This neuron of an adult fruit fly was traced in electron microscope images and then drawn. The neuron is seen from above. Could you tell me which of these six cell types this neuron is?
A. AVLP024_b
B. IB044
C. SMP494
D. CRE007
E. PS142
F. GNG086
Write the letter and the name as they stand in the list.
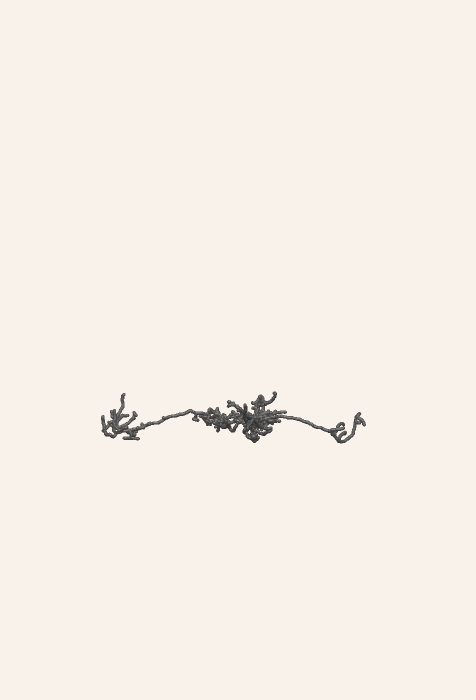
B. IB044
